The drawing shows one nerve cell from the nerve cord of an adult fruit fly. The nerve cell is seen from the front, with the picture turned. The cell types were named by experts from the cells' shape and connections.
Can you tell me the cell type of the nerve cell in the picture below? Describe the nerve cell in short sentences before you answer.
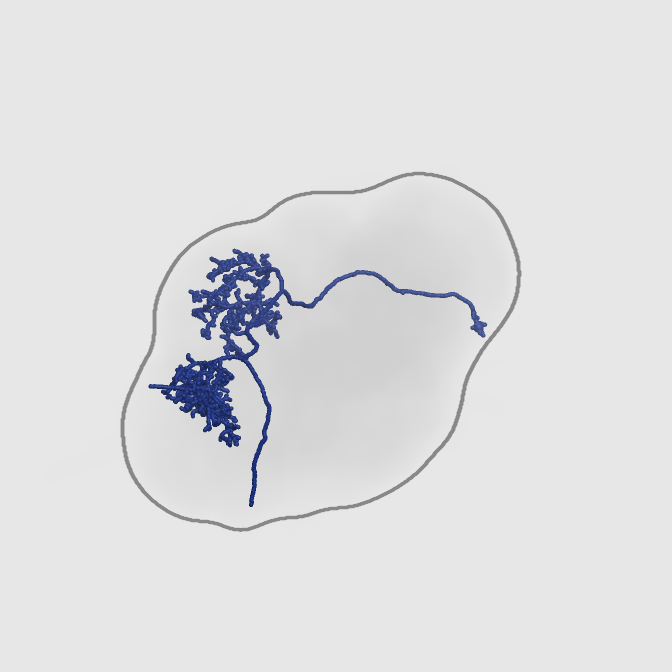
As drawn here it is wider than it is tall. This is an ascending neuron. It is of cell type AN09B011.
